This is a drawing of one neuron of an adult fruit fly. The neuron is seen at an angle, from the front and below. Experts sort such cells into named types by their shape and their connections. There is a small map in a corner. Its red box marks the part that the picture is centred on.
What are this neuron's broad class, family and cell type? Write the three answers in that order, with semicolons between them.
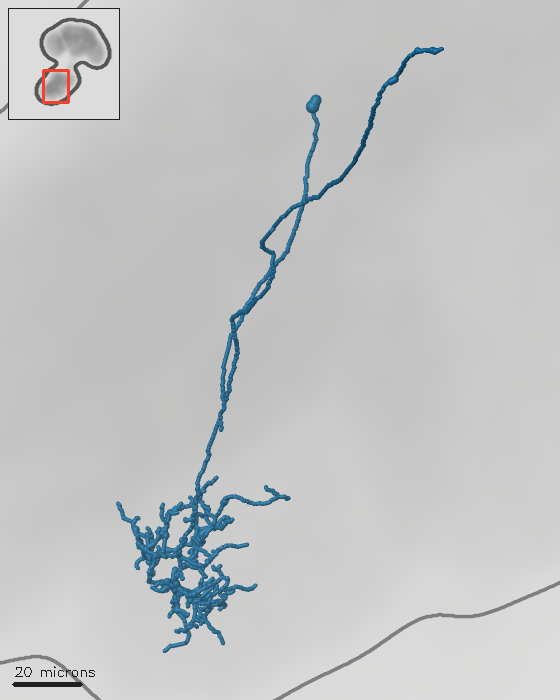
nerve-cord intrinsic neuron; hemilineage 23B; IN23B085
